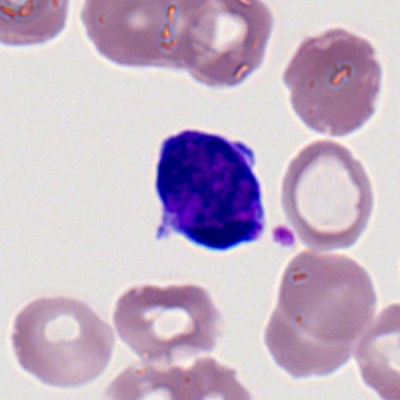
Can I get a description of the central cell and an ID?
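A single unlobed nucleus fills nearly the whole of this cell. Its chromatin is coarsely clumped into dark patches separated by paler spaces. At the lower left edge, a small ragged pale blue projection sticks out. The cell is a lymphocyte.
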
